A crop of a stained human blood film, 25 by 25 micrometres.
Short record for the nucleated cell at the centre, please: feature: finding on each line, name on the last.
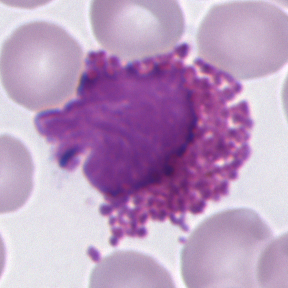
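Outline: ragged and irregular, not smooth.
Nucleus: one large unlobed mass filling the left and central part.
Cytoplasm: packed with coarse, round, reddish-purple granules.
Loose granules: scattered past the lower edge, a small clump lying apart below left.
Name: eosinophil.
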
